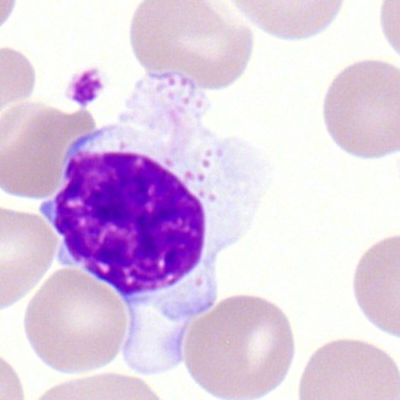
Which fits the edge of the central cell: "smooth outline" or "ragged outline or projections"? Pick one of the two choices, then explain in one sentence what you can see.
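Ragged outline or projections. The cell's outline is irregular, with angular, ragged edges.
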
